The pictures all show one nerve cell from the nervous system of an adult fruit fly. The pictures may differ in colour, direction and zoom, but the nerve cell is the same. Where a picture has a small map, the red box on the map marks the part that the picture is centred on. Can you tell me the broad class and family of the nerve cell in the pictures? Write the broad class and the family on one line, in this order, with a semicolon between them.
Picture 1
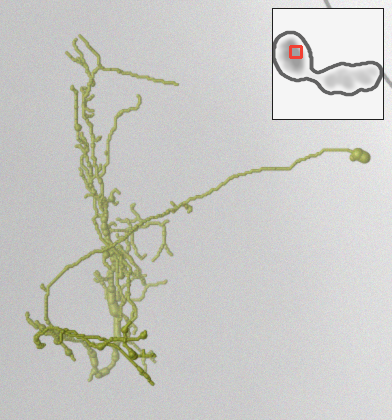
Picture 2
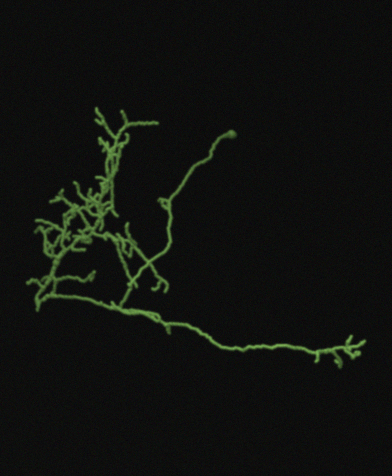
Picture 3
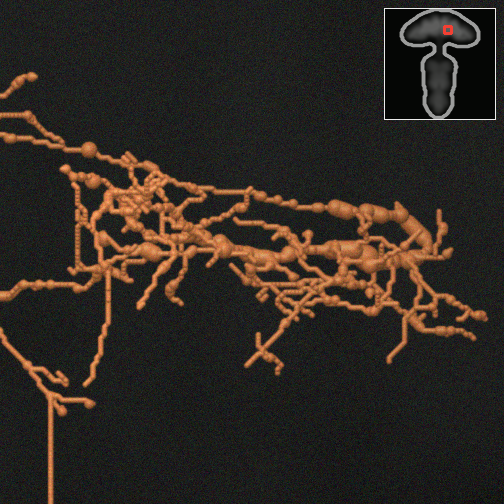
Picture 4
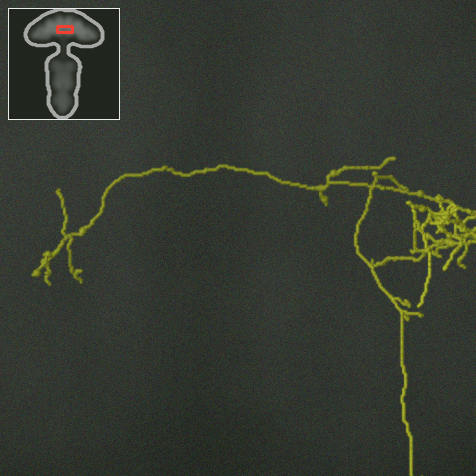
central-brain intrinsic neuron; hemilineage VLPp2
